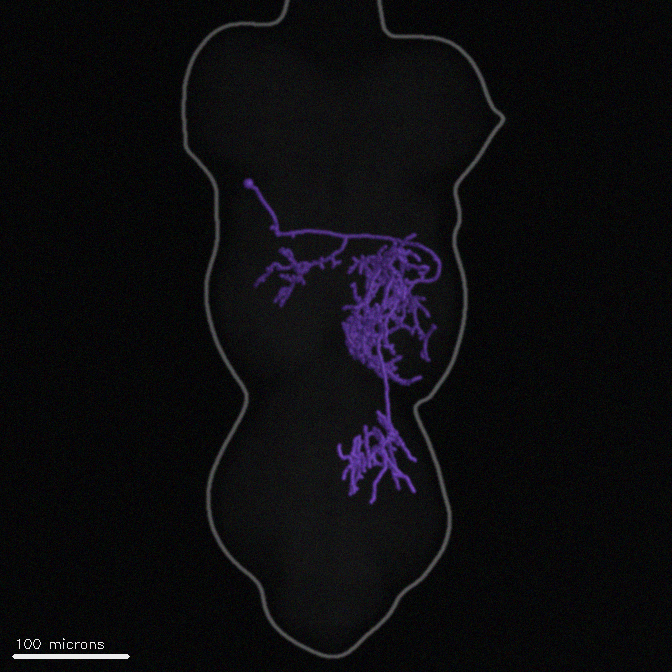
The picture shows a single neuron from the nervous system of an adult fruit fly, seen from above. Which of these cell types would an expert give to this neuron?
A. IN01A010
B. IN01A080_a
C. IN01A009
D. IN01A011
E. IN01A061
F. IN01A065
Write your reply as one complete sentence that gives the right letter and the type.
The neuron is of the IN01A011 cell type, which is option D.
